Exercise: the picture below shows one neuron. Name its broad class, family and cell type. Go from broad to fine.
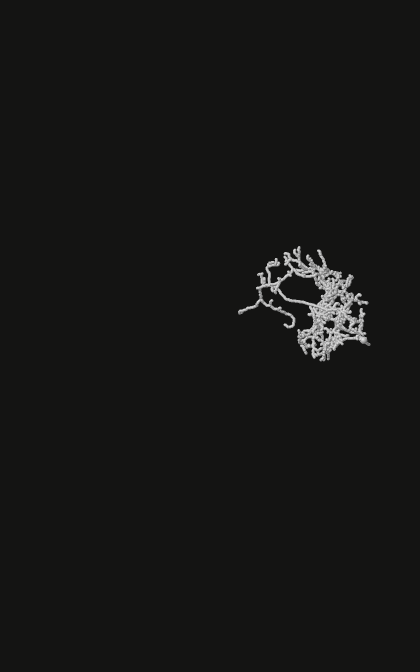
central-brain intrinsic neuron; hemilineage VLPa1_medial; aSP10A_a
